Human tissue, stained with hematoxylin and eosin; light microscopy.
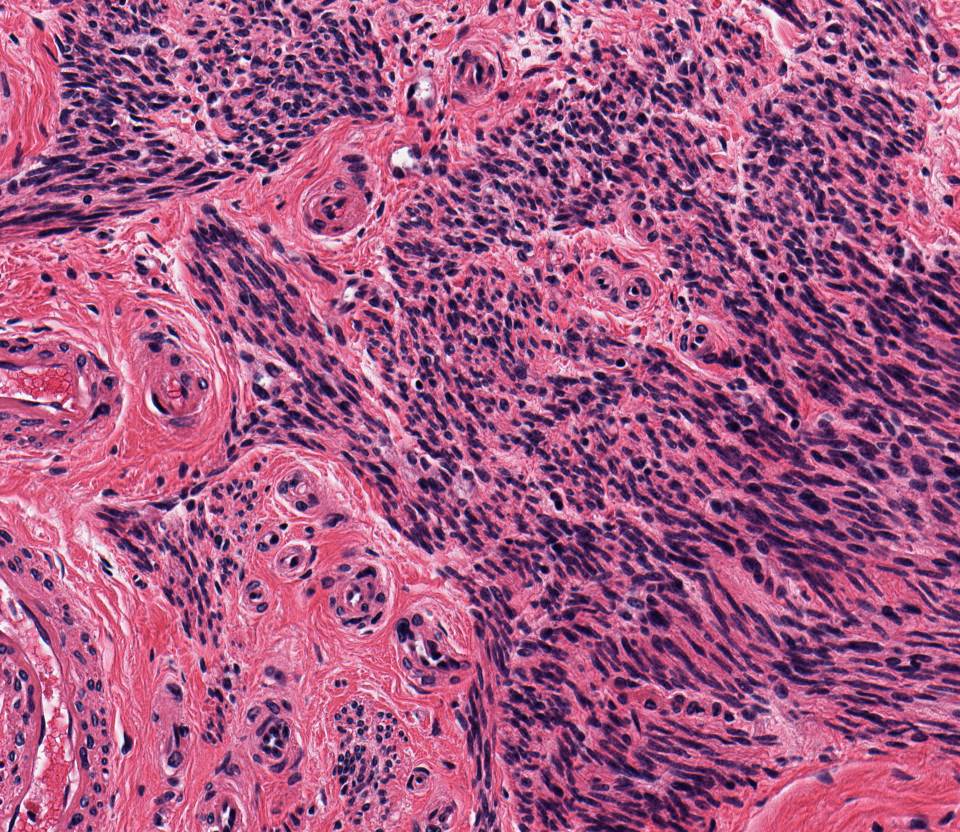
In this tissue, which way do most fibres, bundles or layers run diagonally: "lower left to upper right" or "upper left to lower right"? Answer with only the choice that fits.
Upper left to lower right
